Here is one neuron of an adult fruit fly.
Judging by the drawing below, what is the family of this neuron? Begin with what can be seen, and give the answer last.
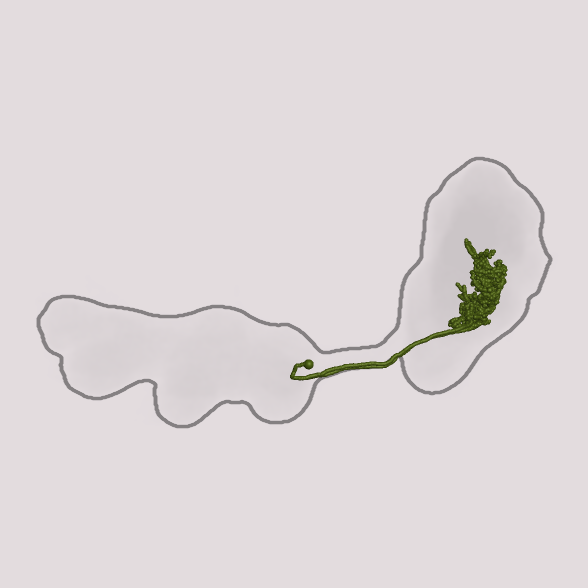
The cell body is in the middle of the picture. In this view it is wider than it is tall. Its broad class is ascending neuron. Its family is hemilineage 01A.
